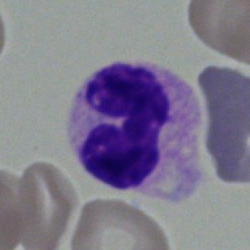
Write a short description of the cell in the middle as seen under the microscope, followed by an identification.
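Looking at the outline first, it's round and smooth. The chromatin is dark purple and coarsely clumped. Most of the cytoplasm sits to the right of the nucleus, pale pinkish-lilac, with fine violet-pink granules scattered through it. This, then, is a segmented neutrophil.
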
